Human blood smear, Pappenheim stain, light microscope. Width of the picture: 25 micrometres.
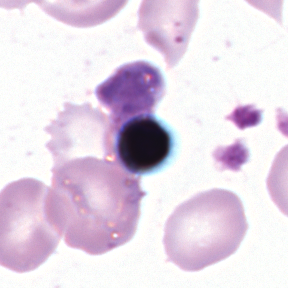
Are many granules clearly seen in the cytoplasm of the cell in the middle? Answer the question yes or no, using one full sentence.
No, its cytoplasm is free of any visible granules.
